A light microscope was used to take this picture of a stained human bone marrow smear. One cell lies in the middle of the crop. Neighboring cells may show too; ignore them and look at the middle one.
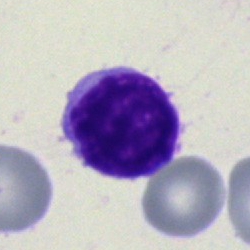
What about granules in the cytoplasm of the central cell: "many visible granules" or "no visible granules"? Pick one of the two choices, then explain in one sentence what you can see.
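No visible granules. No distinct granules are seen in the cytoplasm.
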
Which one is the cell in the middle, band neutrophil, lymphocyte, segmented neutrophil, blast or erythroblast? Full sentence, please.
In the middle of this smear crop, the cell is a lymphocyte.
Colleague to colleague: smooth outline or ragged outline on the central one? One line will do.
A ragged or projecting edge replaces the smooth outline in this cell.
